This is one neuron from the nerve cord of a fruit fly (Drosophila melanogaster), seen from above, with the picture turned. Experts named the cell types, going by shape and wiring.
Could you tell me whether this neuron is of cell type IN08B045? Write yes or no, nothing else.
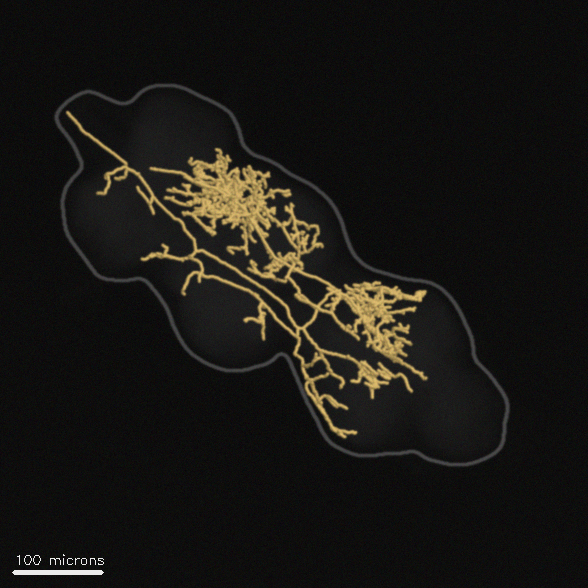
no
